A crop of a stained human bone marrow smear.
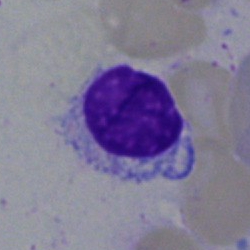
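Lymphocyte (centre), with an irregular, ragged outline rather than a smooth one. No distinct nucleolus can be seen in the nucleus. The cytoplasm appears frothy, containing many small pale vacuoles. At the lower right, the edge of the cytoplasm forms a thin curled blue strand.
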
